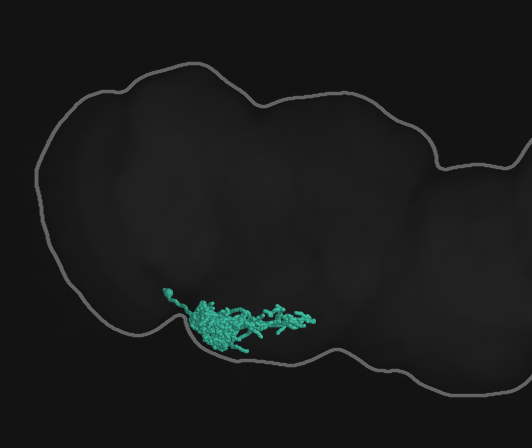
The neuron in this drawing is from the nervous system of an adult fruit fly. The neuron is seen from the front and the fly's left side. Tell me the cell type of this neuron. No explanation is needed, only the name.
GNG072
